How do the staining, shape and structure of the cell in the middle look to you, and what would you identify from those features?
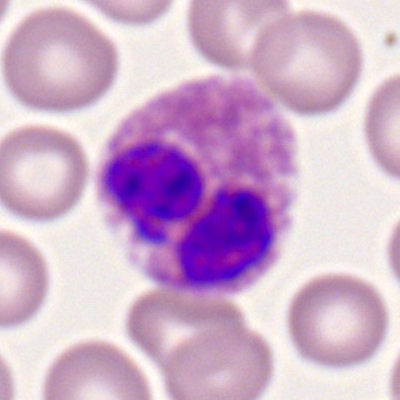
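Starting with the outline: it looks roughly round. The nuclear chromatin, I notice, is dense and dark purple. Coarse pink granules pack the cytoplasm, and this granular cytoplasm fills the whole cell around the nucleus. This cell is an eosinophil.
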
